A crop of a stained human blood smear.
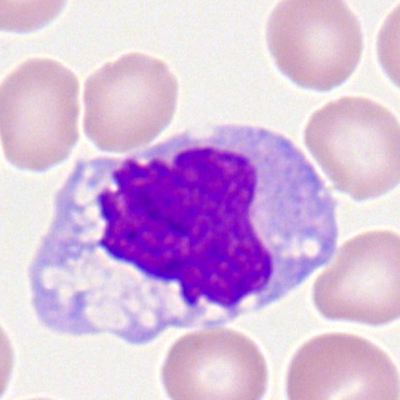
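Monocyte, central cell. Much larger than the surrounding red cells. Cytoplasm plentiful, pale grey-blue. Clear vacuoles in the cytoplasm, mostly below and left of the nucleus. No coarse orange or dark granules.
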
